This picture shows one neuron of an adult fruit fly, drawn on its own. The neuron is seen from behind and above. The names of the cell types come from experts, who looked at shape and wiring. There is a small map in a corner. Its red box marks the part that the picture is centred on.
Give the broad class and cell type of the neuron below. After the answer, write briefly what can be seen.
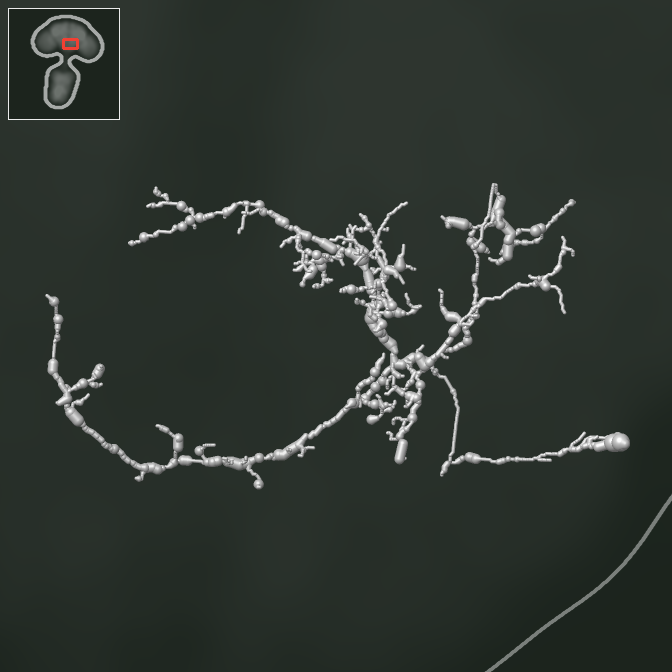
Its broad class is central-brain intrinsic neuron. It is of cell type GNG232. It is in the brain and does not reach the nerve cord. Dozens of branch ends can be seen.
